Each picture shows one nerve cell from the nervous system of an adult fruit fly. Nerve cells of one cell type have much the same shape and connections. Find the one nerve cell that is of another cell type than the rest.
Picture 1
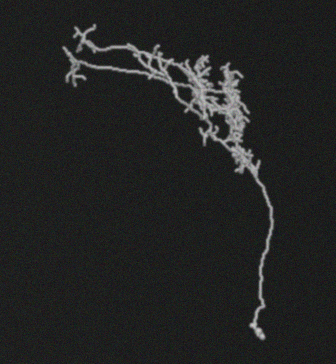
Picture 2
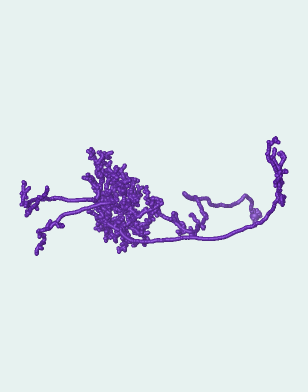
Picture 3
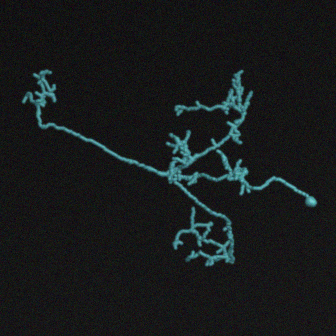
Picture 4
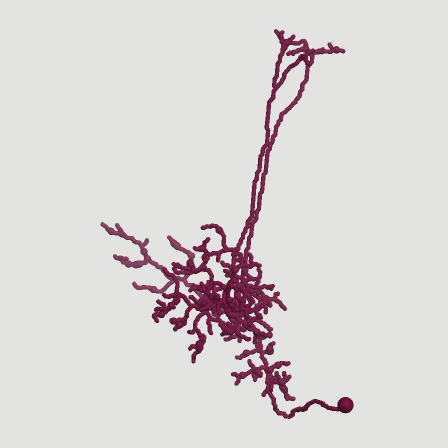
Picture 3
